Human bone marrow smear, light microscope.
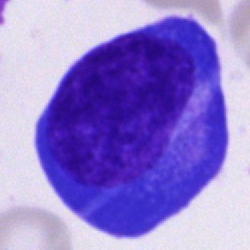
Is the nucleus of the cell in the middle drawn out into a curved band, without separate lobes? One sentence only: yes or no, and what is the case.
No, in this cell the nucleus forms a single compact round or oval shape.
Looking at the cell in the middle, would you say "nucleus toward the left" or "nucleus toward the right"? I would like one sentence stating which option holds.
Toward the left side of the cell sits its nucleus.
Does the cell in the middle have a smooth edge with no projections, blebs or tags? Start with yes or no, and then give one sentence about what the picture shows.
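Yes. The cell outline is smooth and has no surface projections.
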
